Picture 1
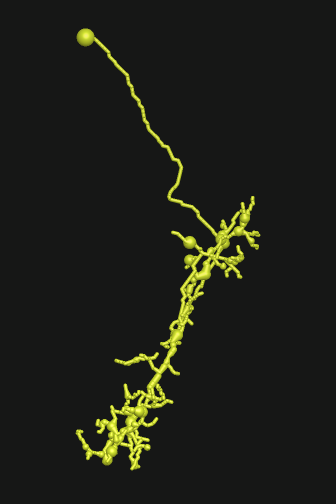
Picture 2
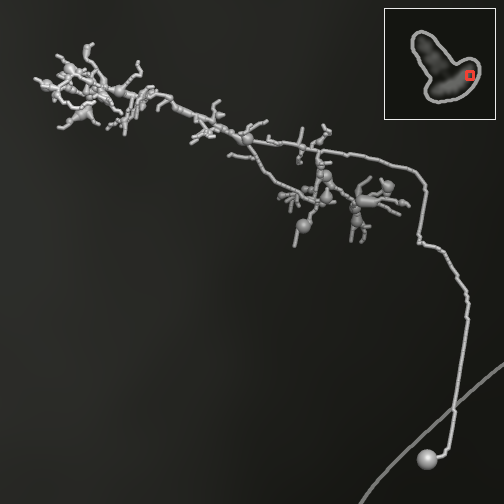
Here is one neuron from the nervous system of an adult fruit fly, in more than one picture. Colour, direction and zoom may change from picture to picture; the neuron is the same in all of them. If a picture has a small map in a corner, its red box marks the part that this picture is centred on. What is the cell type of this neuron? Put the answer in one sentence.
The cell type is Mi2.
